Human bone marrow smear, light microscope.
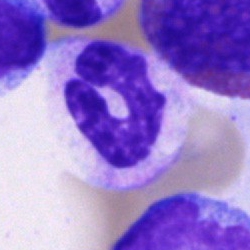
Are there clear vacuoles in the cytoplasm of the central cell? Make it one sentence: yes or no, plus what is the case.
No, this cell has a cytoplasm without any vacuoles.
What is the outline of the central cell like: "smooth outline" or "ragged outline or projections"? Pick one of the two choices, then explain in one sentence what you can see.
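Smooth outline. The cell has a smooth, roughly round outline.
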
